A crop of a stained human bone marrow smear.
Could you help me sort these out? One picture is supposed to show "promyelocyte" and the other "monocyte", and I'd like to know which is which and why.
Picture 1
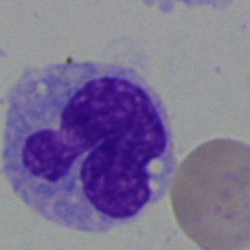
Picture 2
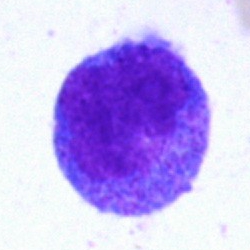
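In picture 1 is the monocyte; in picture 2, the promyelocyte. Both outlines are roughly round, the monocyte's with a slightly uneven edge. The monocyte's nucleus is deeply folded, with a cleft cutting in from the lower left, whereas the promyelocyte's nucleus stains deep purple throughout.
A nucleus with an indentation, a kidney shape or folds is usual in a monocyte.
Small clear vacuoles lie in the monocyte's cytoplasm just right of the nucleus; the promyelocyte's cytoplasm shows none. The promyelocyte's cytoplasm is blue and forms a rim that is widest at the lower right.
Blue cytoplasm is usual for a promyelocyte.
A red cell lies at the lower right edge of the monocyte, while no other cell touches the promyelocyte.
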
